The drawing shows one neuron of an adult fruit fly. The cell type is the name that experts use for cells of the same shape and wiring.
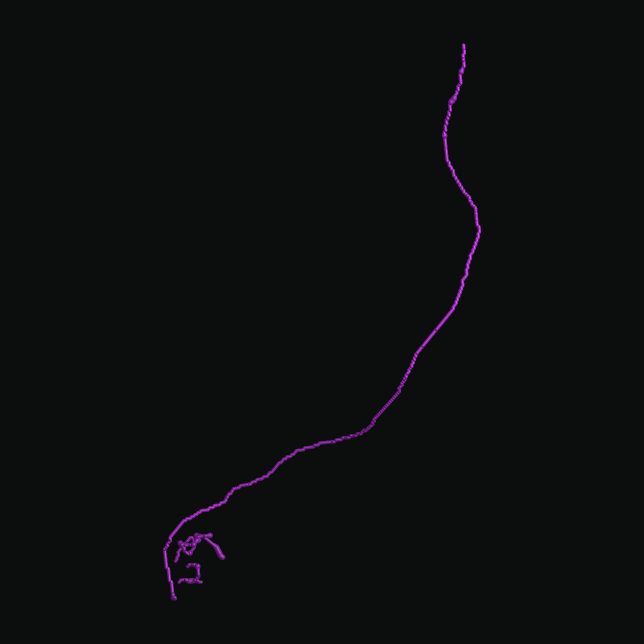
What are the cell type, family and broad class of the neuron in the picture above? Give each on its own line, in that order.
ORN_VA7l
class olfactory
sensory neuron entering the brain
